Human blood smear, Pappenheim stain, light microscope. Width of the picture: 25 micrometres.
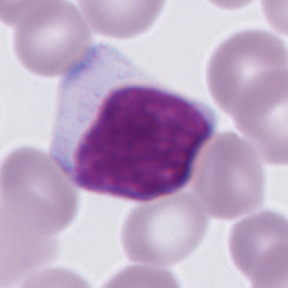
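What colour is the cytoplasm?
It is a pale greyish blue, with a few fine purplish granules scattered through it.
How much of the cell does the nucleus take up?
Most of it; the nucleus measures about 13 by 10 micrometres.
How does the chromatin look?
Dense and clumped, with small lighter patches.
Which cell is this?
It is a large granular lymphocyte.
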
